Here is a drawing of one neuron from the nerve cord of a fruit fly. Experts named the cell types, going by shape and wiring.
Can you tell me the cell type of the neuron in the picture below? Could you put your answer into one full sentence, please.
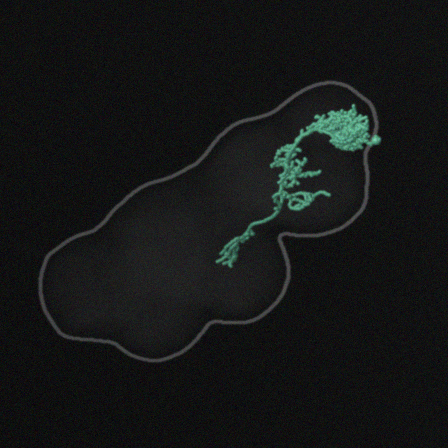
This neuron is recognized as the cell type INXXX087.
